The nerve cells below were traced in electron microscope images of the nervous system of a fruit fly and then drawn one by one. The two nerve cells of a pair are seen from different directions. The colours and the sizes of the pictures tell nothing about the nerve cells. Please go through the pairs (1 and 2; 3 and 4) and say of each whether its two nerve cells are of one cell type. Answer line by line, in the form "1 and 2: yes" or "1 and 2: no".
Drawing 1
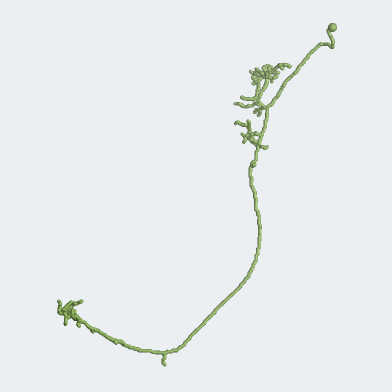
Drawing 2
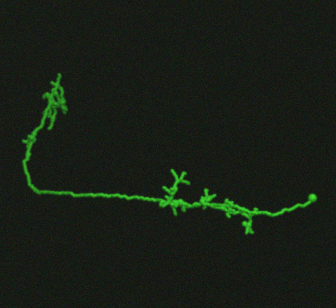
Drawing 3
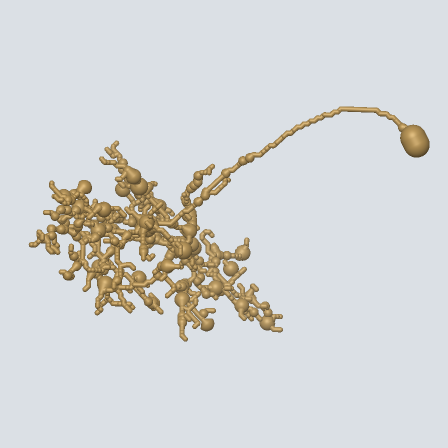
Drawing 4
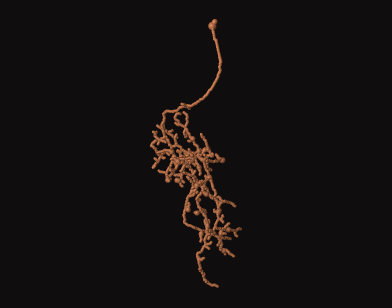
1 and 2: yes
3 and 4: yes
